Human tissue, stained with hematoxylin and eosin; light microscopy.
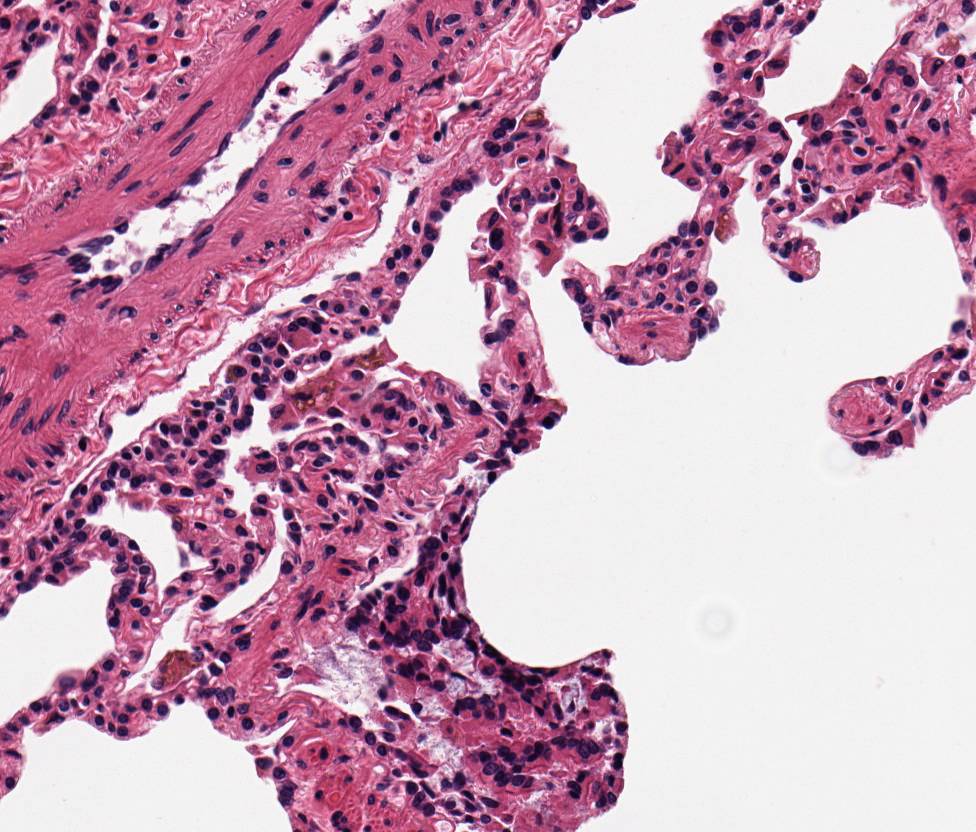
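Lung, haematoxylin and eosin stained section. First, scattered clumps of golden-brown granular pigment lie inside cells in the central and lower-left tissue. Second, rounded cells with dark, round nuclei line the walls facing the empty spaces. Third, the lower-centre tissue is thickened and crowded with many nuclei in pink stroma. Last, pale grey-blue wispy material lies among the crowded cells near bottom centre.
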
